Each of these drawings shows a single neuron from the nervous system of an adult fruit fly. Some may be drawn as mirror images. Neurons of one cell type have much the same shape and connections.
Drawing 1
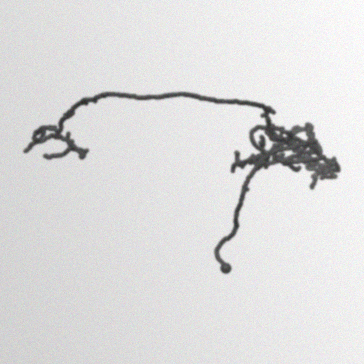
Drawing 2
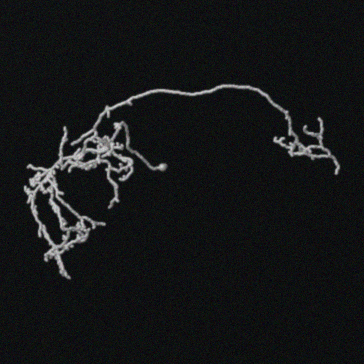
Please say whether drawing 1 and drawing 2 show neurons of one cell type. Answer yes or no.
yes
